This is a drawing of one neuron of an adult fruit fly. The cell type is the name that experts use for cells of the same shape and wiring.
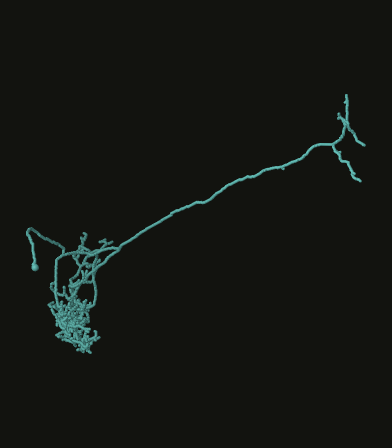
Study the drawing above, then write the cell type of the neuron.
CB1139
